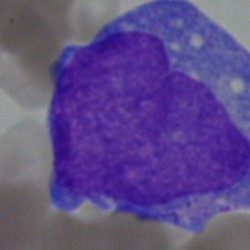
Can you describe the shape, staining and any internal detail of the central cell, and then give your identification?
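Irregular outline, ragged and bumpy along the lower left. A notch at the top gives the nucleus a heart-like shape. The nucleus fills most of the cell. Chromatin: finely textured, purple, without coarse dark clumps. This cell is a blast.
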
